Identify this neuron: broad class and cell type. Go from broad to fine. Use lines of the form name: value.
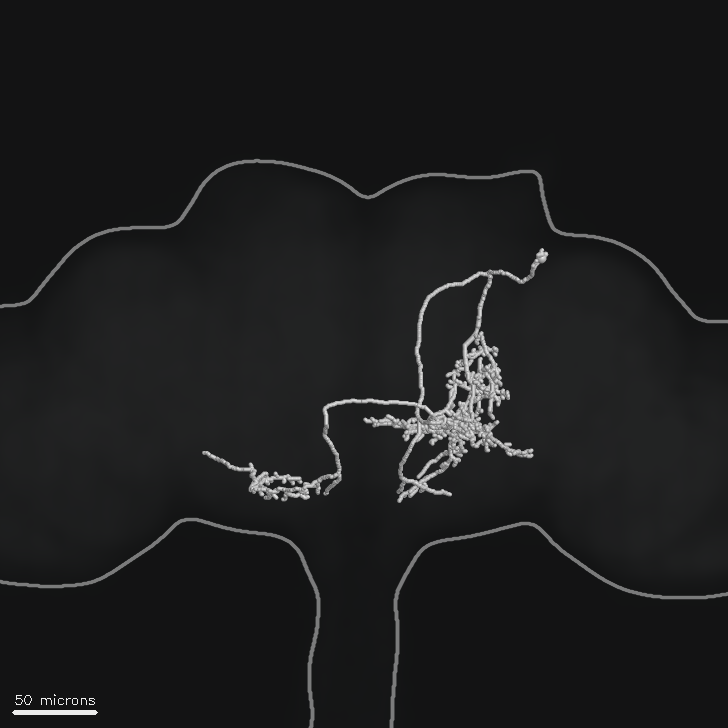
broad class: central-brain intrinsic neuron
cell type: SAD034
